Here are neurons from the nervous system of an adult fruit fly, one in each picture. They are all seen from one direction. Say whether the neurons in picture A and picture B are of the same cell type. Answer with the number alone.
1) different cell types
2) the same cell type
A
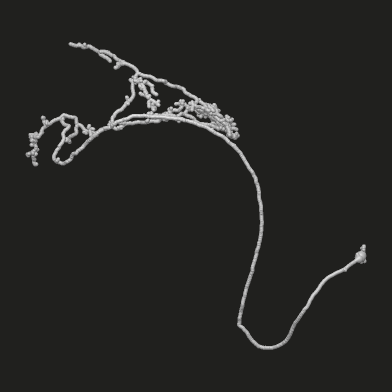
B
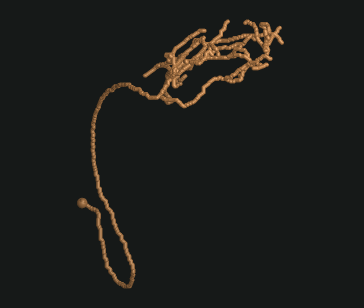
1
